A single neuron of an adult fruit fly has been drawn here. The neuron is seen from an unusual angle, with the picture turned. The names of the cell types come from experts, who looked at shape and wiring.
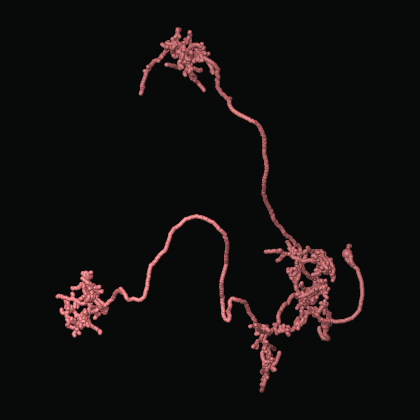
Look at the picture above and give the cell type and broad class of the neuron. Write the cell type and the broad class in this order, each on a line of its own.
SLP471
central-brain intrinsic neuron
